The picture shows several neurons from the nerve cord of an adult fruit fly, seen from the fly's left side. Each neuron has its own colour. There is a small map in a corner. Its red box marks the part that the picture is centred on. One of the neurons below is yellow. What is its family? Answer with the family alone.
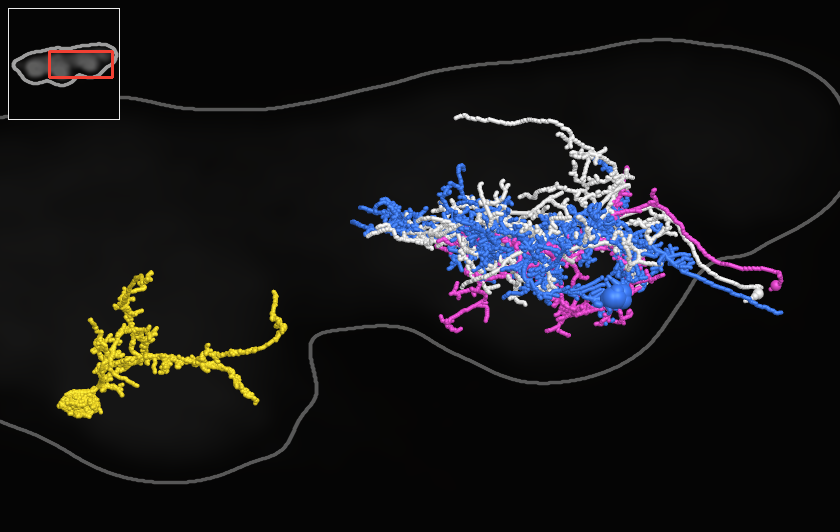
hemilineage 15B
